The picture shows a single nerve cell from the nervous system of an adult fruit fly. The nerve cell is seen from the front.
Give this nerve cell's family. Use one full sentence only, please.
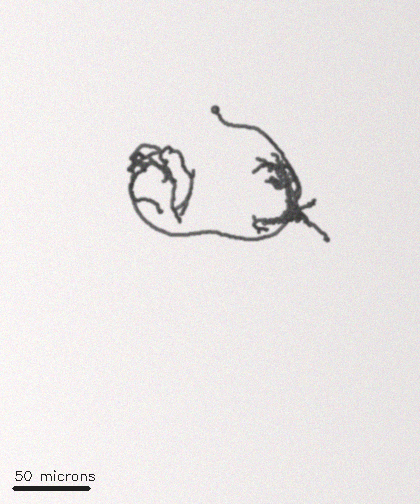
The family of the nerve cell is hemilineage 19B.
